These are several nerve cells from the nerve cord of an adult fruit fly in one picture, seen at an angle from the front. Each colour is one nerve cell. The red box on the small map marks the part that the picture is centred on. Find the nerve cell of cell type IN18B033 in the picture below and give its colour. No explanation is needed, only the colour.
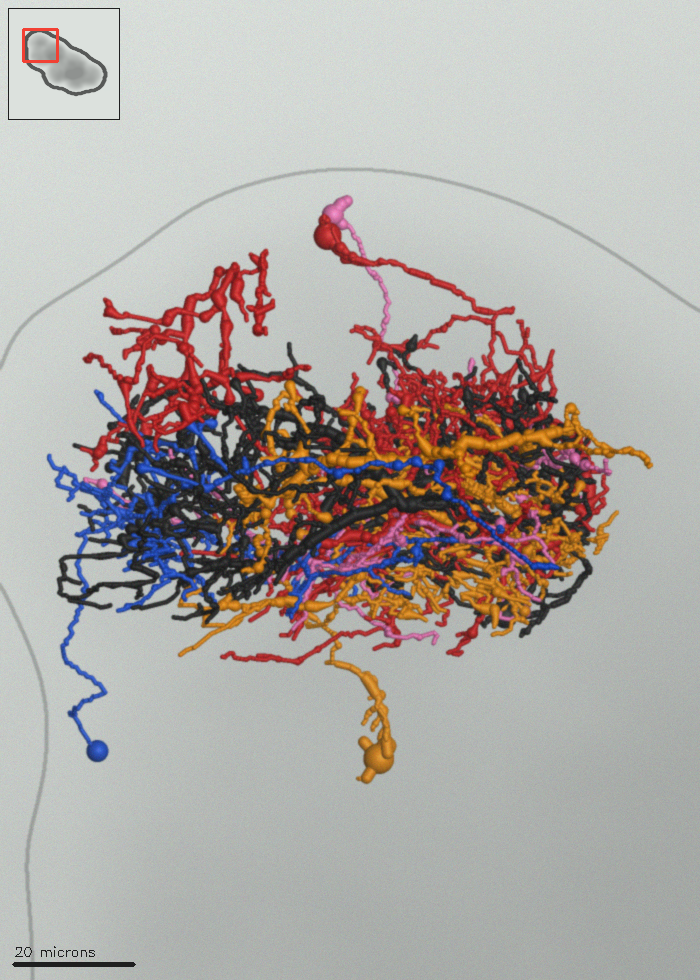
black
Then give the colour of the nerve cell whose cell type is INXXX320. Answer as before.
red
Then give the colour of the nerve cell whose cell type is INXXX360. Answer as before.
blue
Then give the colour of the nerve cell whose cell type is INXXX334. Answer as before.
pink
